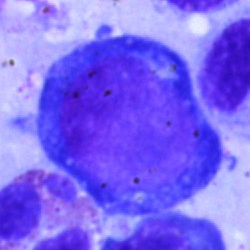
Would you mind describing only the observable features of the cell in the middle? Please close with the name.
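The cell outline is roughly round, with a slightly irregular, bumpy margin. Chromatin is fine and evenly dispersed through the nucleus. A narrow rim of deep blue cytoplasm surrounds the nucleus, with a small pale clear patch at the upper right. This is a proerythroblast.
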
